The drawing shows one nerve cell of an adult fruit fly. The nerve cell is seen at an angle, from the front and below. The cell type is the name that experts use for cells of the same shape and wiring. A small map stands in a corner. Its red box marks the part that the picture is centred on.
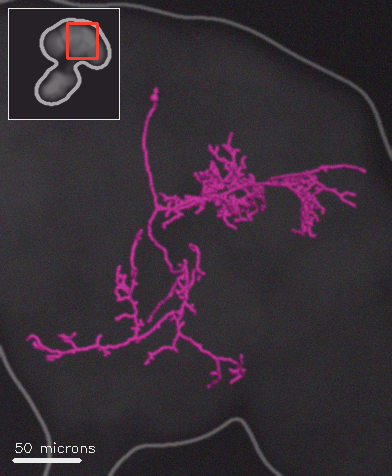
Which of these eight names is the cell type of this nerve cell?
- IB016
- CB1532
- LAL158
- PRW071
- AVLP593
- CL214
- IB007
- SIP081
CL214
